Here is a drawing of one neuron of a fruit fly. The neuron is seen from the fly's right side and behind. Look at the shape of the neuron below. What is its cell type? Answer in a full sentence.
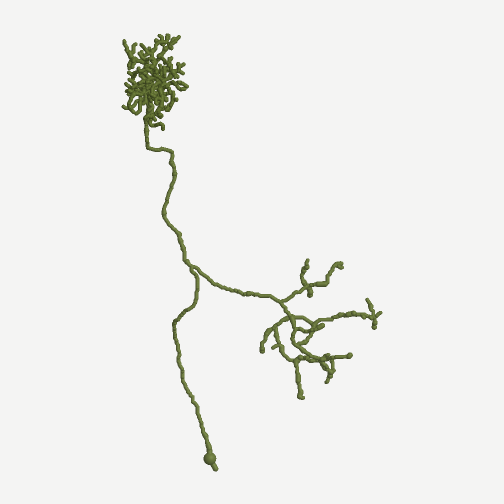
The cell type is LC17.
